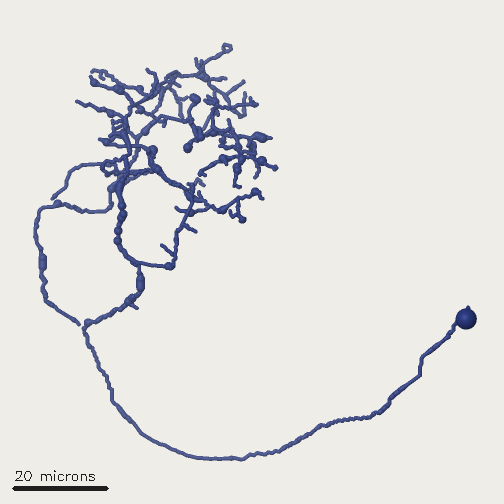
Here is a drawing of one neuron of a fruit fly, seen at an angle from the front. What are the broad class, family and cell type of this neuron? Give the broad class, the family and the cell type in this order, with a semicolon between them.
central-brain intrinsic neuron; hemilineage SLPal1; SLP016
